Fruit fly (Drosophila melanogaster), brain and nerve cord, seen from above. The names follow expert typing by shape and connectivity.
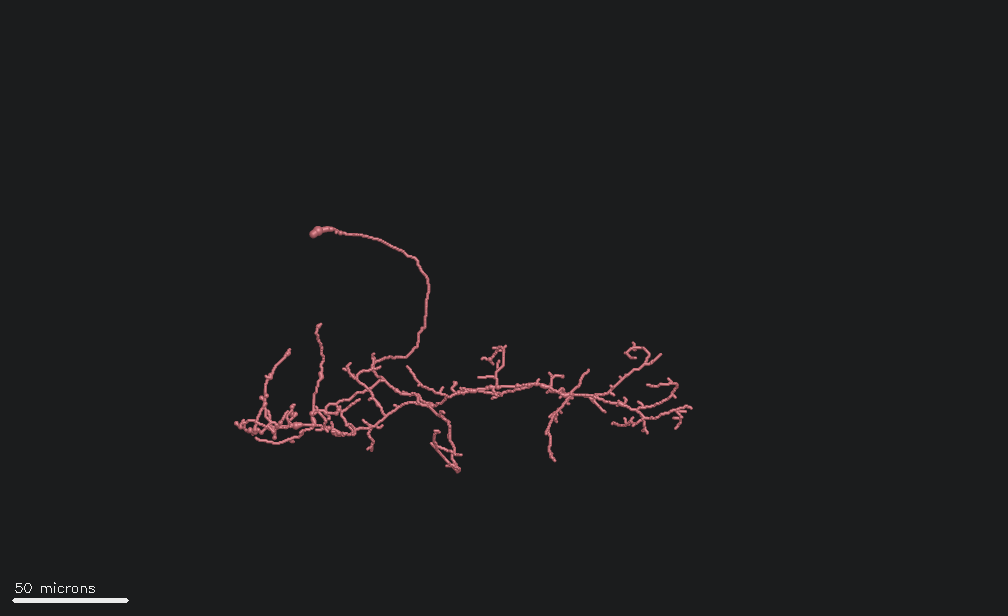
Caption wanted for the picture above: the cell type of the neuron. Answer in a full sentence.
The cell type is AMMC001.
